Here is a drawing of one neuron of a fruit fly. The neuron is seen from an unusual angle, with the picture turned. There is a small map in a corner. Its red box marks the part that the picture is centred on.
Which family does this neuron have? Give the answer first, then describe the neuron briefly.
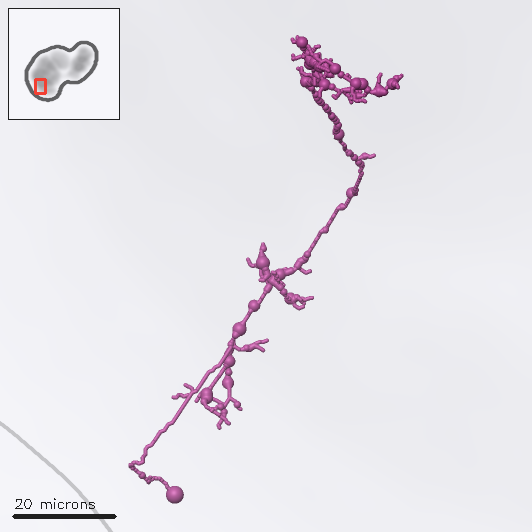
The family is Tm. Its broad class is optic-lobe intrinsic neuron. By the scale bar it is about 90 microns tall in this view. Dozens of branch ends can be seen.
